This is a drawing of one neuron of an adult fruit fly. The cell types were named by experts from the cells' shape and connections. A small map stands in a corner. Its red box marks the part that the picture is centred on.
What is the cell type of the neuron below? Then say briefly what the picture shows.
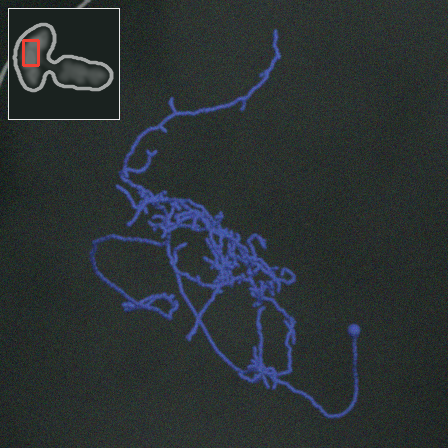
It is of cell type SMP700m. It is a central-brain intrinsic neuron. It is in the brain and does not reach the nerve cord. Its cell body lies at the lower right of the picture. Dozens of branch ends can be seen.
